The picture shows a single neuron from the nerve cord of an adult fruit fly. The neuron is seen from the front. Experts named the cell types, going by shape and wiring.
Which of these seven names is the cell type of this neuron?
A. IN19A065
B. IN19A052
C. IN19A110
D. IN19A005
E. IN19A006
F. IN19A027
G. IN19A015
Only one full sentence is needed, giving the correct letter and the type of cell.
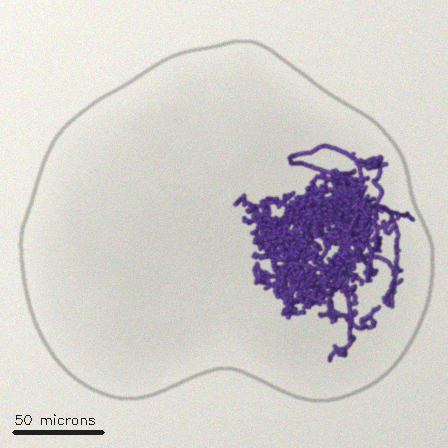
By cell type, the neuron is classed as IN19A006, which is option E.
